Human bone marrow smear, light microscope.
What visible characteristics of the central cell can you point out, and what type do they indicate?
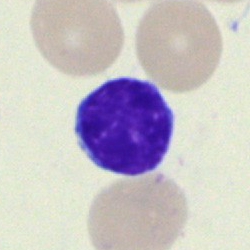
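Outline first: roughly round. Nucleus next: it fills almost the whole cell. Cytoplasm: scant, no more than a very thin rim at the edge. Chromatin last: dense and dark purple, with small paler spots scattered through it. The cell is a lymphocyte.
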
